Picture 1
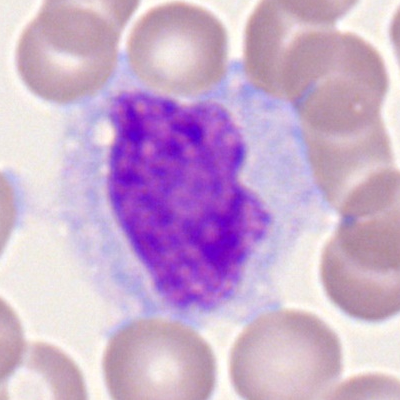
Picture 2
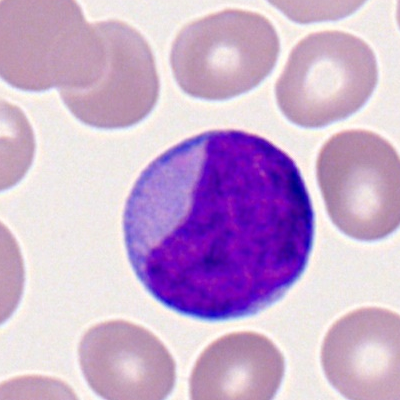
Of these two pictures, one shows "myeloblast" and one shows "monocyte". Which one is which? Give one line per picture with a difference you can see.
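Picture 1 shows a monocyte: A small clear vacuole lies in the cytoplasm just left of the upper part of the nucleus.
Picture 2 shows a myeloblast: The cytoplasm contains no vacuoles.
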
